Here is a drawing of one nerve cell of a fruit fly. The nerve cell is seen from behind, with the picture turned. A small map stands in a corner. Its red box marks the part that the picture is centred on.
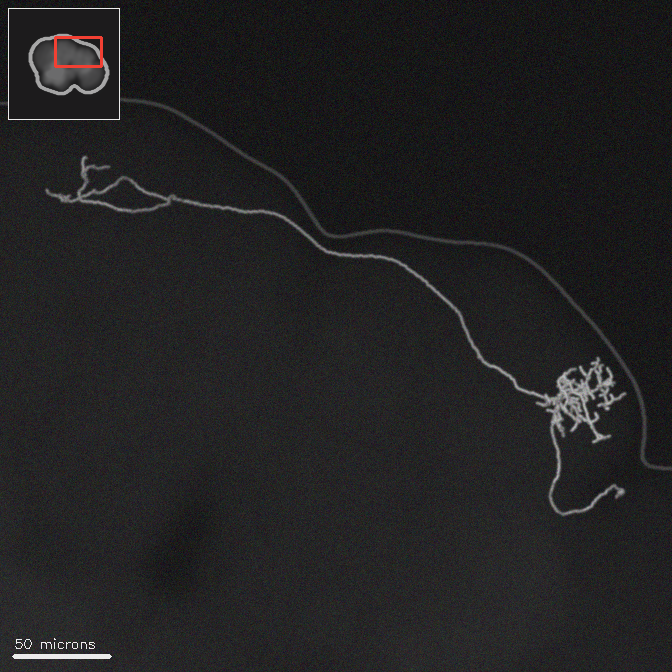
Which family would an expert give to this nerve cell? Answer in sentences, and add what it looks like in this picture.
The family is hemilineage LHa1. This is a central-brain intrinsic neuron. Its cell body lies at the lower right of the picture. From left to right in the picture it spans about 300 microns.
